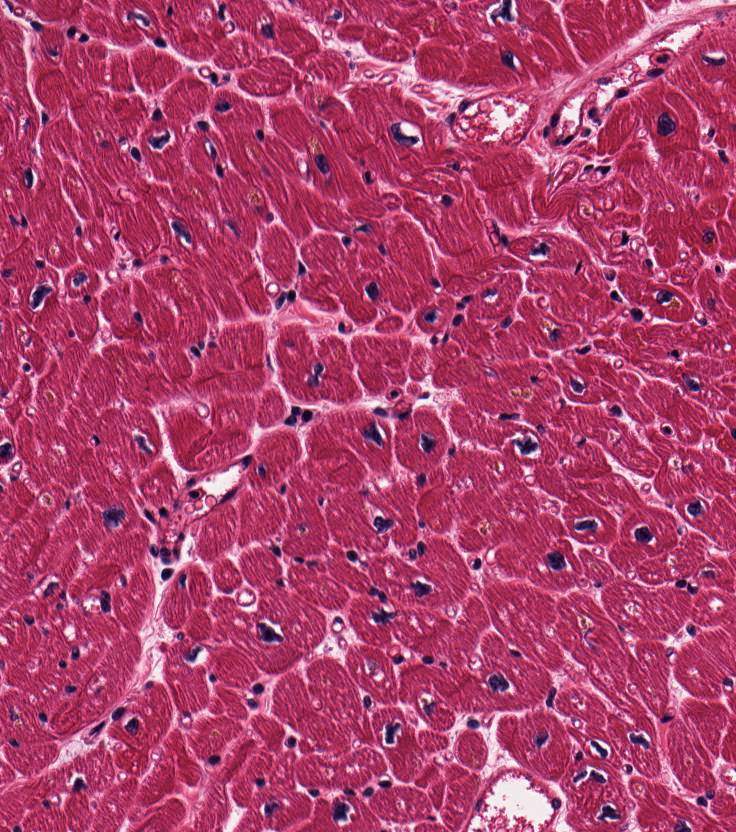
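Left ventricle of the heart. Closely packed muscle fibres throughout, cut mostly in cross or oblique section, give rounded and polygonal profiles. Beside many nuclei, note pale zones with fine golden-brown granules; between fibres run thin pale pink connective tissue strands with small dark nuclei.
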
